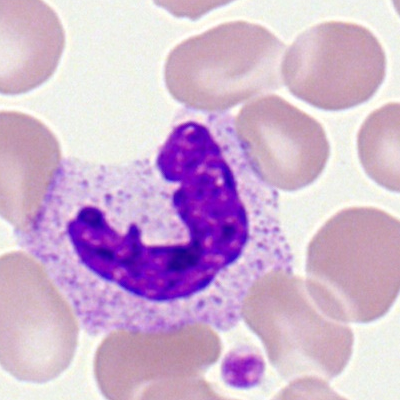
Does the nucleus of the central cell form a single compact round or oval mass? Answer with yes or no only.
No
